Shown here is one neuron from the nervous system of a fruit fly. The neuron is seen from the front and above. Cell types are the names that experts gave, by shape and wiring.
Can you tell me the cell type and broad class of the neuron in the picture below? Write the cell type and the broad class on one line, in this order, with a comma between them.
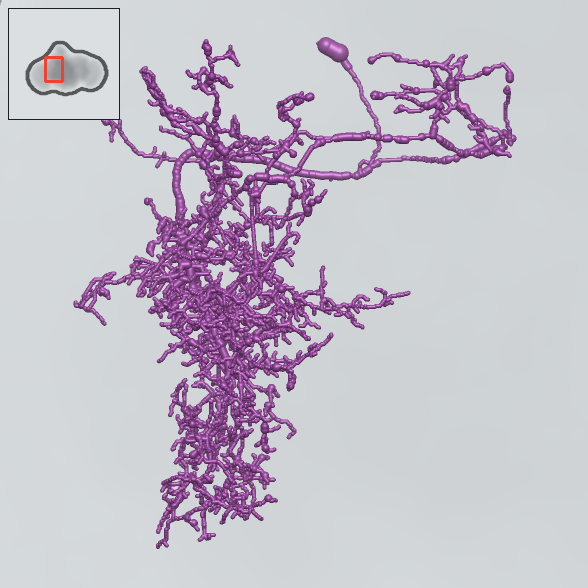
AVLP474, central-brain intrinsic neuron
